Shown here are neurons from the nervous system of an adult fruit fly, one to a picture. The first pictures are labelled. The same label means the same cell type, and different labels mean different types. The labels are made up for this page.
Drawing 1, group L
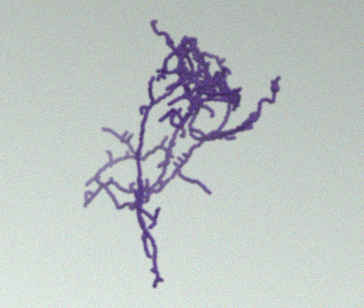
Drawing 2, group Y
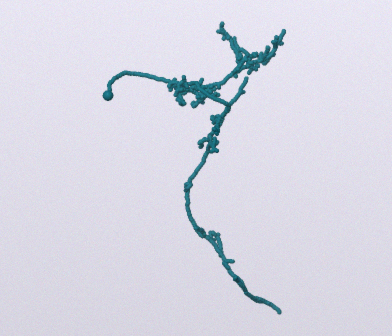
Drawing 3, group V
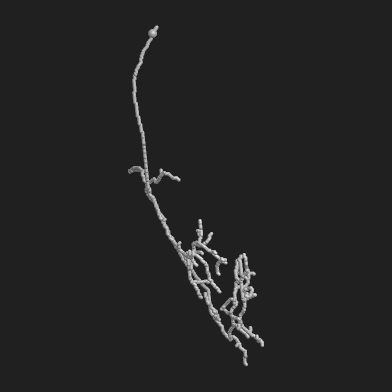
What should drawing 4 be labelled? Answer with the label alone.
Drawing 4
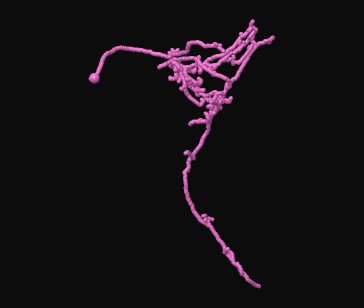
group Y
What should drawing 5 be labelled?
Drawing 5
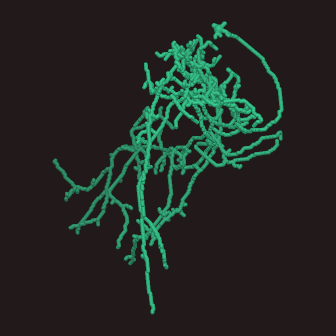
group L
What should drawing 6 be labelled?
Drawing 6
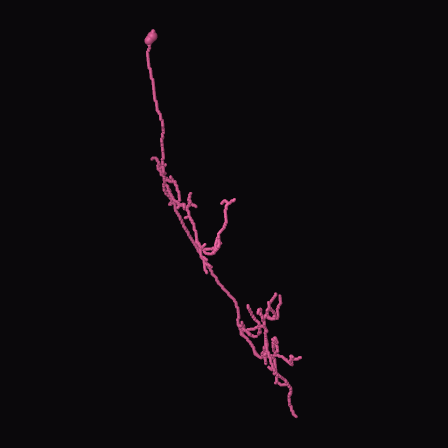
group V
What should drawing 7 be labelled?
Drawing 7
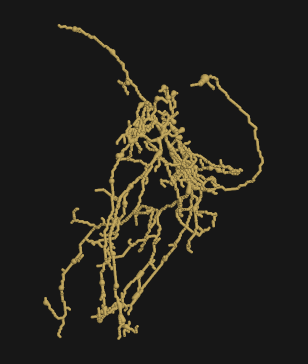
group L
